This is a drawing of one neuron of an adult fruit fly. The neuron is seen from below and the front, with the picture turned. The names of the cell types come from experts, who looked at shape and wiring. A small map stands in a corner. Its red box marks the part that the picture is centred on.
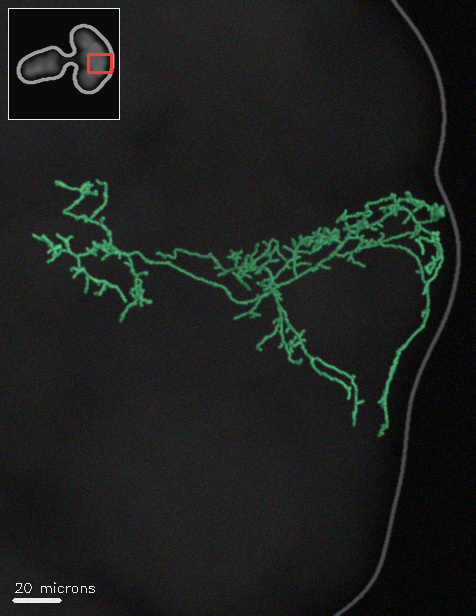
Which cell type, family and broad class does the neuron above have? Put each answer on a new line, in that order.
SMP063
hemilineage SMPad2
central-brain intrinsic neuron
